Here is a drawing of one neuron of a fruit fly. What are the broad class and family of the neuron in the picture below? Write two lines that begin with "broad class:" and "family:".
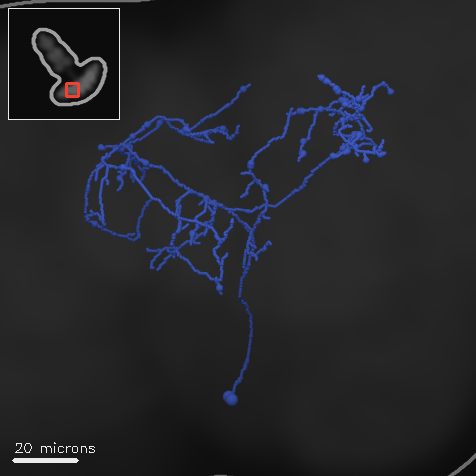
broad class: central-brain intrinsic neuron
family: hemilineage LHa1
